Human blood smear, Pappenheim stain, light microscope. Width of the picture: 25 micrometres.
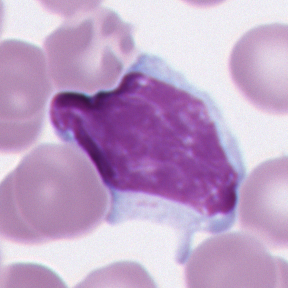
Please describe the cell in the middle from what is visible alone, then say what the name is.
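A small knob-like bulge projects from the upper left end of the nucleus. The cytoplasm is scant and very pale greyish blue, forming its widest band below the nucleus. From the bottom edge of the cell, a narrow tail of cytoplasm extends downward. It is a typical lymphocyte.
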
